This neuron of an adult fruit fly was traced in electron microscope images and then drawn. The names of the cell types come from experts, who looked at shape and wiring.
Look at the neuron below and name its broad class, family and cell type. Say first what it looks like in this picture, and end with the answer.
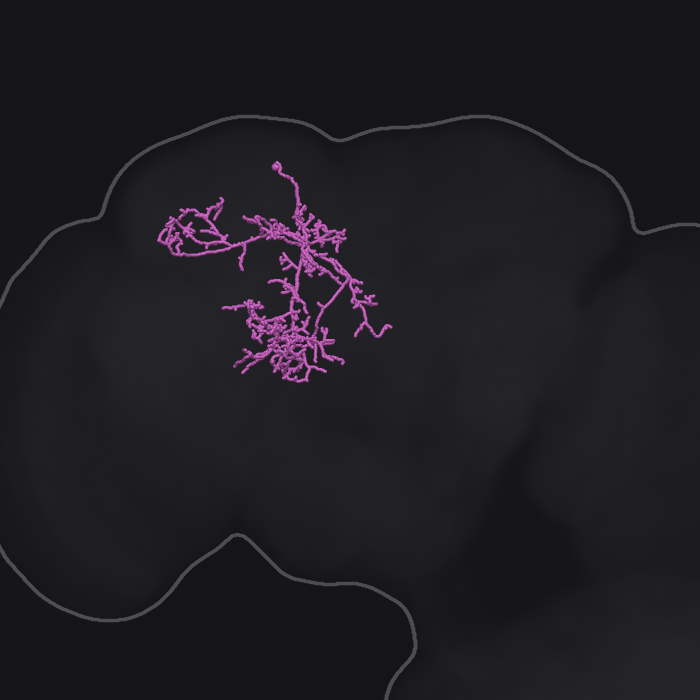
As drawn here it is about as wide as it is tall. It is a central-brain intrinsic neuron. The family is hemilineage SMPad2. The cell type is PS002.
